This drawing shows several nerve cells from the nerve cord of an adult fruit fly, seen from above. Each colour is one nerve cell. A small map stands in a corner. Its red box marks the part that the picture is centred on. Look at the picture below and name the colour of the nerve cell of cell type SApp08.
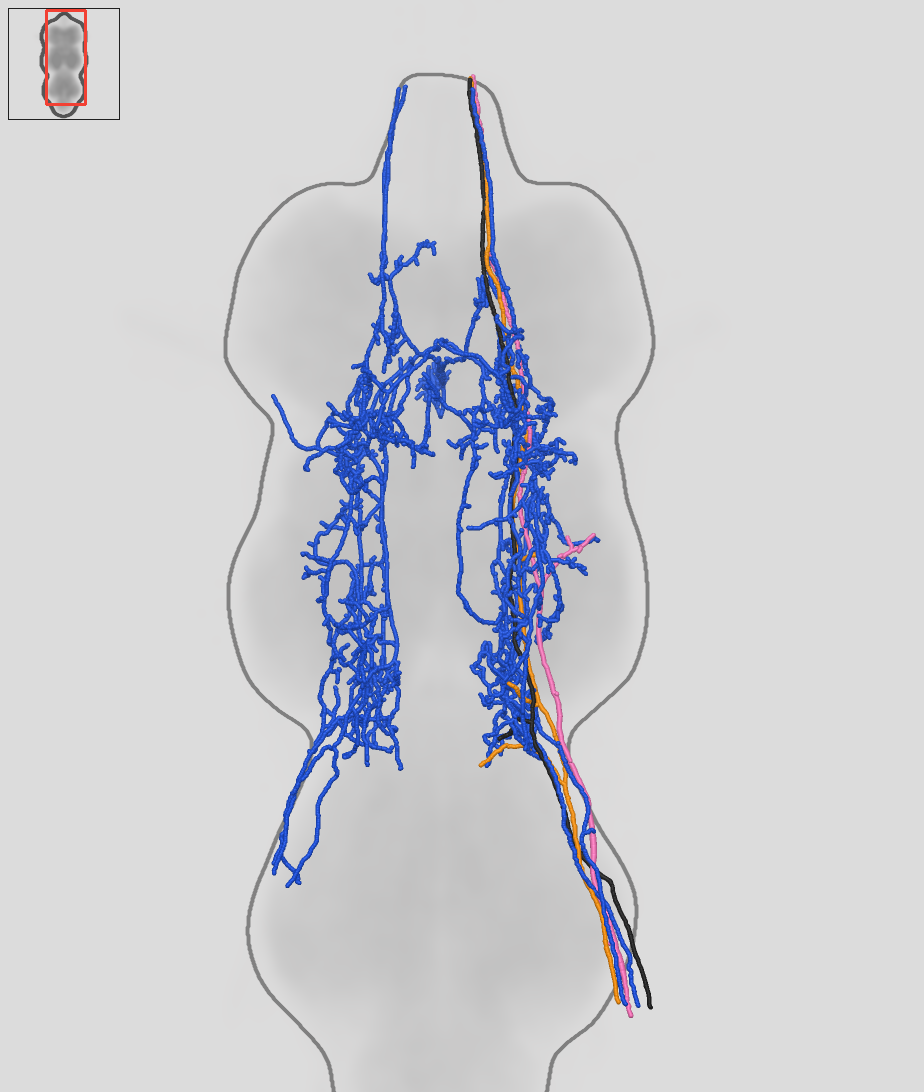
orange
